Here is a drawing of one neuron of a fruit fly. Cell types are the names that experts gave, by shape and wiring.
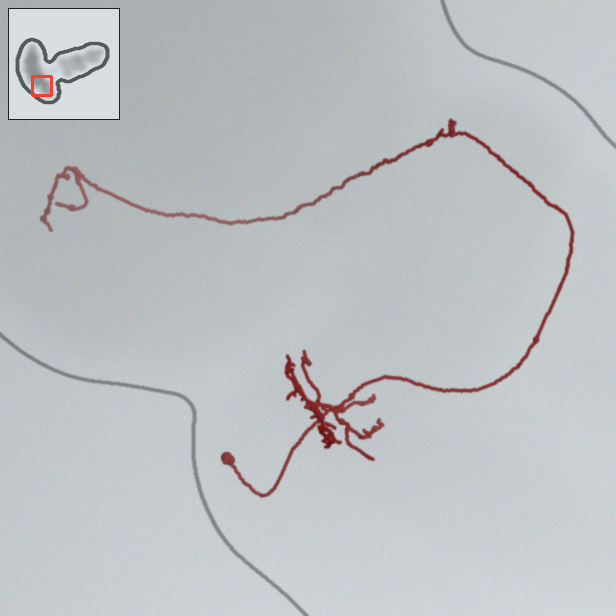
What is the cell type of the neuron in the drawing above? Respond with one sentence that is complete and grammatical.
The cell type name MeTu4b applies to this neuron.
